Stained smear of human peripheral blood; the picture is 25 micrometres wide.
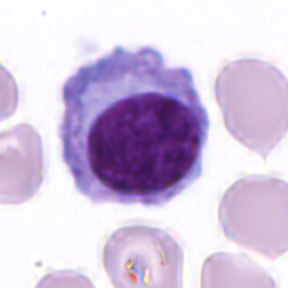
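Plasma cell, the central cell in a stained smear of human peripheral blood viewed by light microscopy. The cell measures about 14 micrometres across; its nucleus measures about 10 by 9 micrometres and fills about 50% of the cell's area. The nucleus is round to oval, without indentation or lobes, and lies toward the lower right of the cell. Its chromatin is dense, dark purple and slightly clumped, and no nucleoli are visible. The band of cytoplasm is widest on the upper-left side of the nucleus.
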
